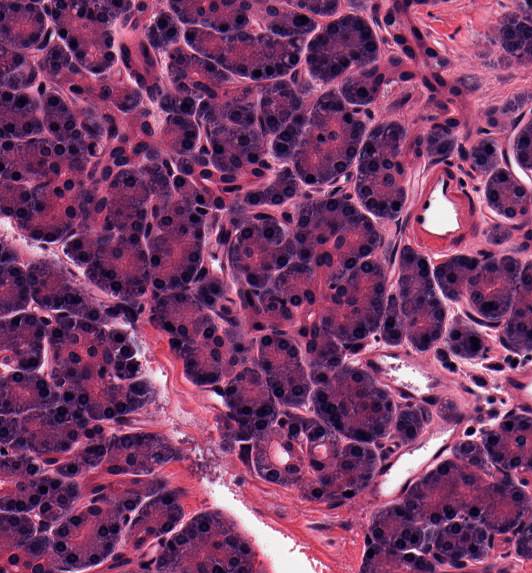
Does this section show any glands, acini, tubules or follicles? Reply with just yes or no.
Yes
